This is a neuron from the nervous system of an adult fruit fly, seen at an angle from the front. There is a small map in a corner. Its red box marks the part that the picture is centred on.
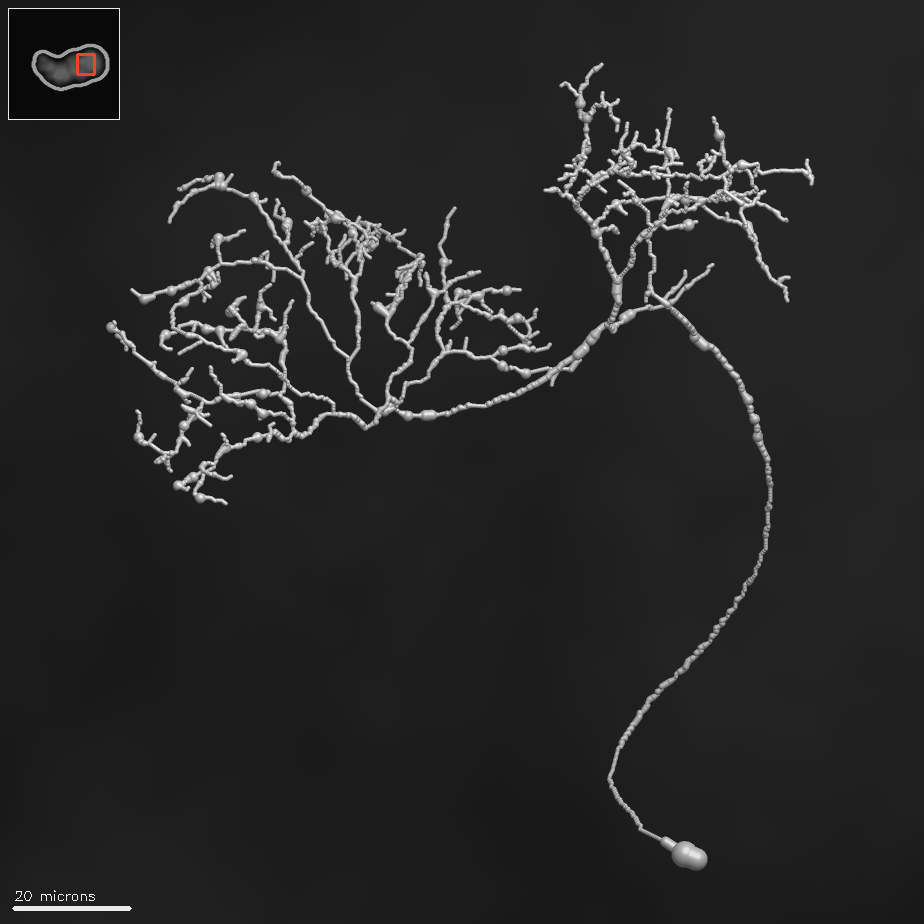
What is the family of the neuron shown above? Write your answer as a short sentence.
The family is hemilineage LALv1_dorsal.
